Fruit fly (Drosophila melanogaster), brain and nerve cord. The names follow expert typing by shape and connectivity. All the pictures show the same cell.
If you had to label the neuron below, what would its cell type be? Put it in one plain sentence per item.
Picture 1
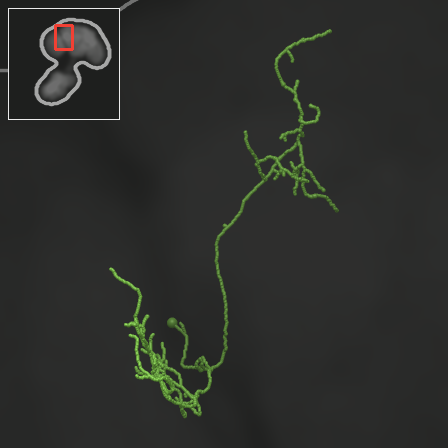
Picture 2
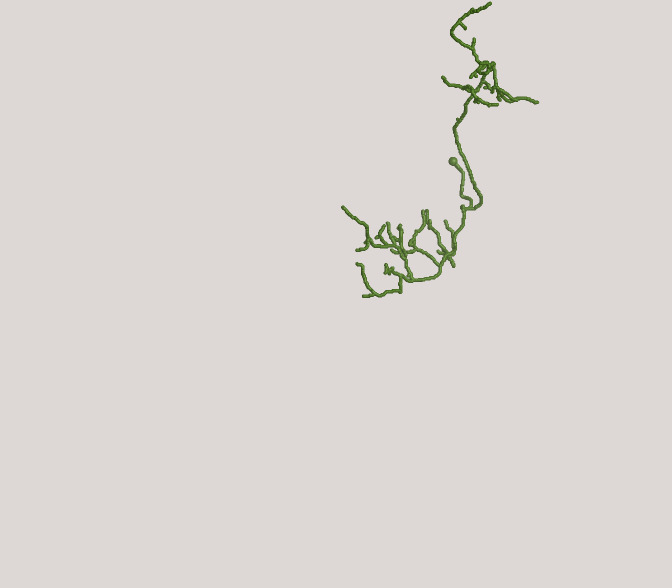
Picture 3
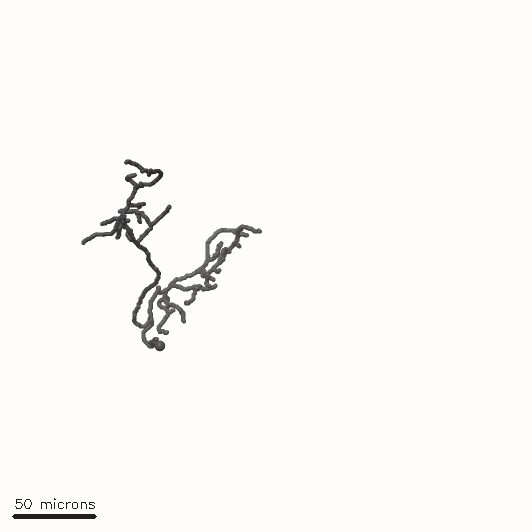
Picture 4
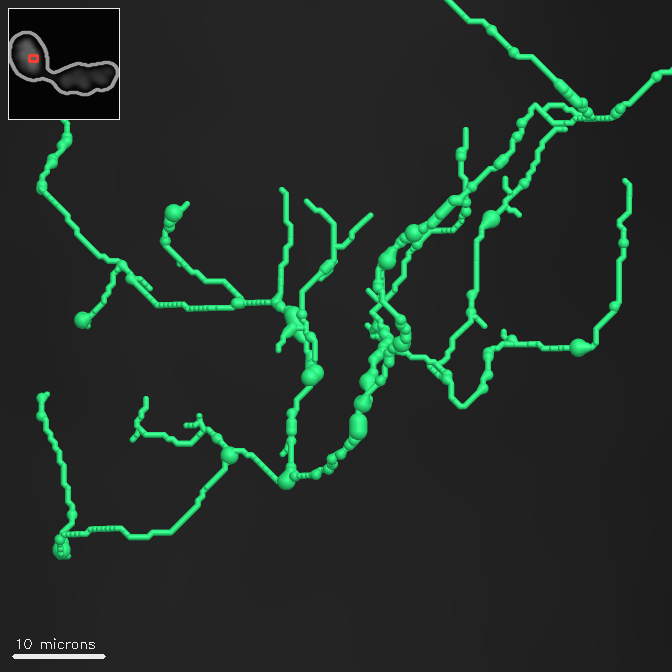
The cell type is LC41.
